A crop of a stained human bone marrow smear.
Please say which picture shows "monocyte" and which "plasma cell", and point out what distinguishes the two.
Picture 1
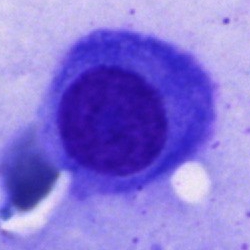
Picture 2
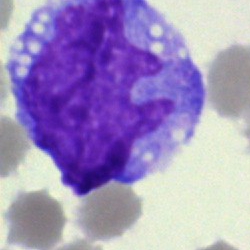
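The first picture shows a plasma cell, and the second shows a monocyte. In the plasma cell, the nucleus sits off-centre toward the left, with more cytoplasm on the right.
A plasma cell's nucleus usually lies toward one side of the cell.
Its outline is roughly round to oval with a slightly uneven edge, its moderate rim of cytoplasm stains blue, and no distinct granules are seen. A dark blue object with a white crescent edge lies against its lower left. The monocyte is different in its nucleus, which is deeply indented by a notch of cytoplasm coming in from the right. Its chromatin is finely mottled rather than coarsely clumped, and its grey-blue cytoplasm, broadest on the right, holds several small, round, clear vacuoles. Its outline is irregular rather than smoothly round.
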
